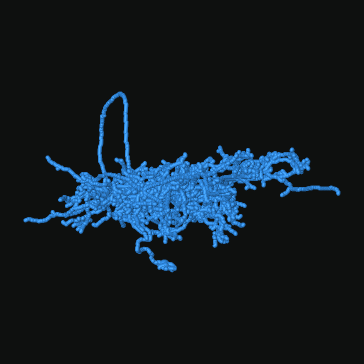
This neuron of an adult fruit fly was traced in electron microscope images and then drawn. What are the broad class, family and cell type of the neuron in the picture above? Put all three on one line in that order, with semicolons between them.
nerve-cord intrinsic neuron; hemilineage 00A; IN00A004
